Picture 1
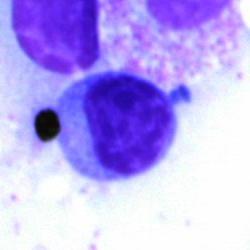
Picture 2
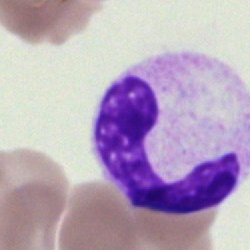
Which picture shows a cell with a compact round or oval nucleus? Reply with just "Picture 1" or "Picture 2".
Picture 1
